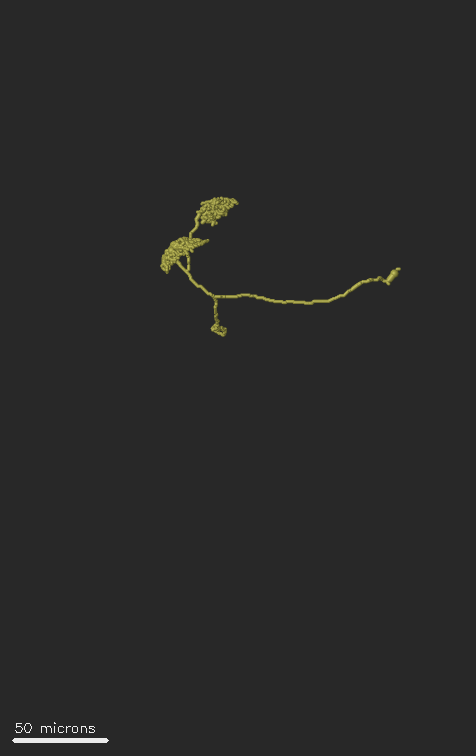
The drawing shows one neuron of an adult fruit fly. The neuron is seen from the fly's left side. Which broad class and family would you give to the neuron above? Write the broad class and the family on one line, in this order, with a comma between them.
central-brain intrinsic neuron, class CX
